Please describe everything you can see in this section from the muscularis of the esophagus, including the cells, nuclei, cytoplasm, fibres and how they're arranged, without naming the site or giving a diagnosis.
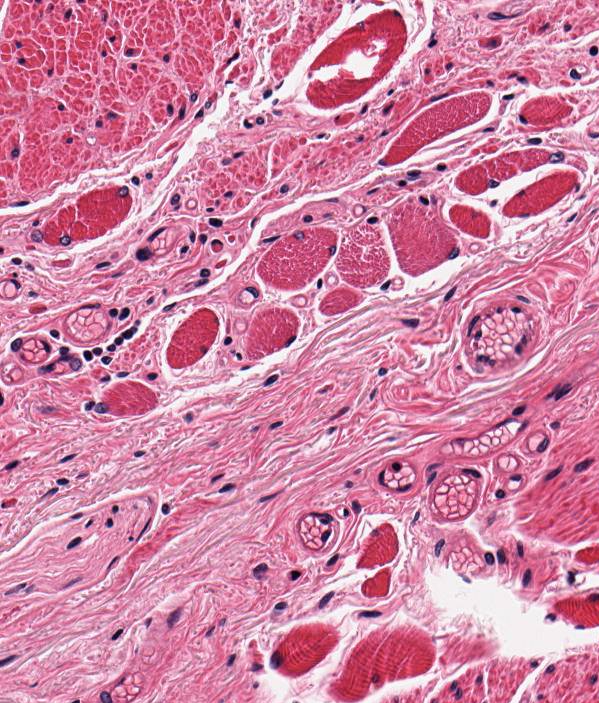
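See those deep red, round-to-oval fibres, mostly across the upper half? They're cut in cross-section and sit singly or in small groups within connective tissue, staining a deeper red than the connective tissue around them. Their few nuclei lie at the edges, not the centres. And the small round nerve bundles, at left, right and lower centre, show a pale, bubbly honeycomb of myelinated axons.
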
